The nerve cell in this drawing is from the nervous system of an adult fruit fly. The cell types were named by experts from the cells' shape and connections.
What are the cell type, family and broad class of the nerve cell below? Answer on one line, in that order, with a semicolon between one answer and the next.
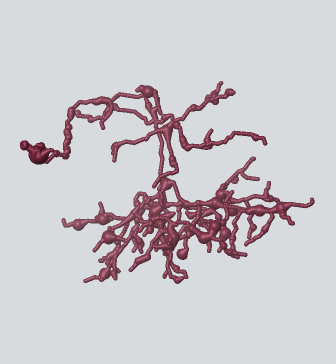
Dm10; Dm; optic-lobe intrinsic neuron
